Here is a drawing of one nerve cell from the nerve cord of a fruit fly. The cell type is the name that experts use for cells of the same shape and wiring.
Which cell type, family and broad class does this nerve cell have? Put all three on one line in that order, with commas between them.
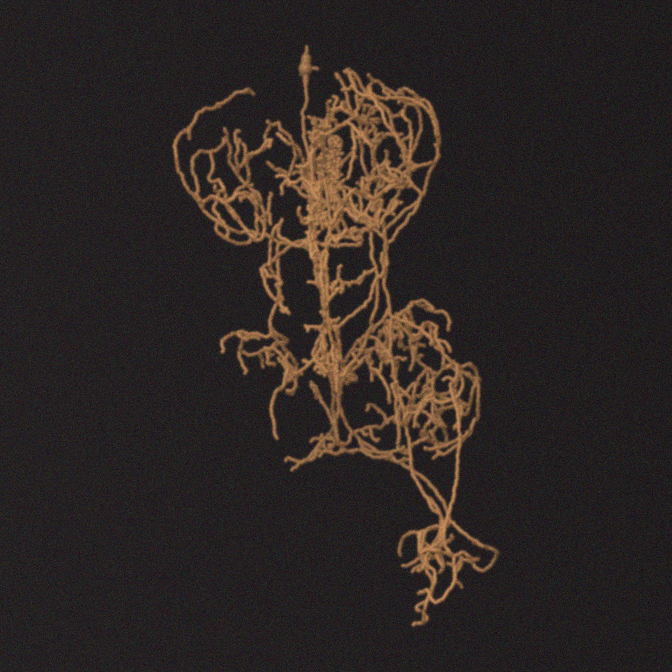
IN27X002, hemilineage 27X, nerve-cord intrinsic neuron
